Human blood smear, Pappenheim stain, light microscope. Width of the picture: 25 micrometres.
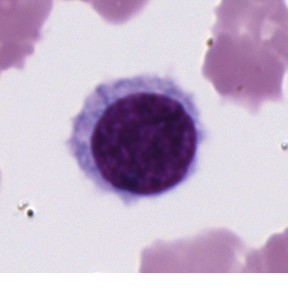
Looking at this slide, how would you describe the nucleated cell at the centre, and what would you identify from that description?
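Start with the size: the cell is about 11 micrometres across, and its nucleus about 9 micrometres. That nucleus is round in outline and fills about 70% of the cell's area. Notice that it sits off-centre, shifted toward the right of the cell, and that the pale greyish blue cytoplasm forms a rim that is widest on the left side. Look closely at the chromatin now: it is dark purple and mottled, with darker clumps against lighter patches. Search the cytoplasm and you will find no granules. This is a hairy cell.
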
